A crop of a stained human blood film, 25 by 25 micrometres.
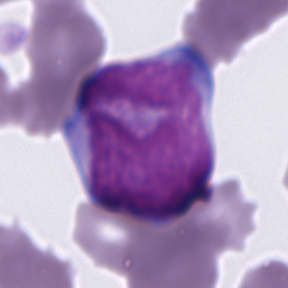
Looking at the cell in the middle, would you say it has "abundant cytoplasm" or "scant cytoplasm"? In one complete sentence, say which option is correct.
What cytoplasm the cell has forms just a narrow rim.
